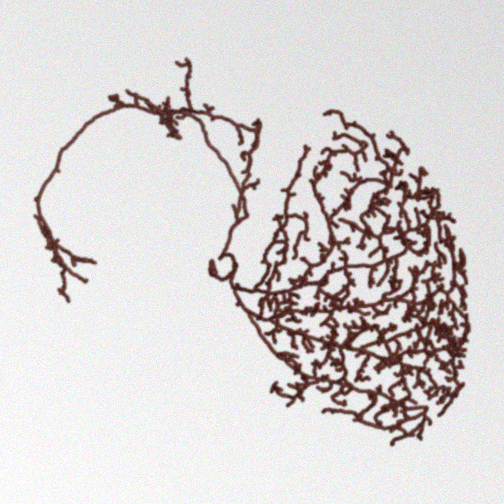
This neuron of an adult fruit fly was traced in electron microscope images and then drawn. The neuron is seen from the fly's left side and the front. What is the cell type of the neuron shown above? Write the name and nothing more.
MeVP49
